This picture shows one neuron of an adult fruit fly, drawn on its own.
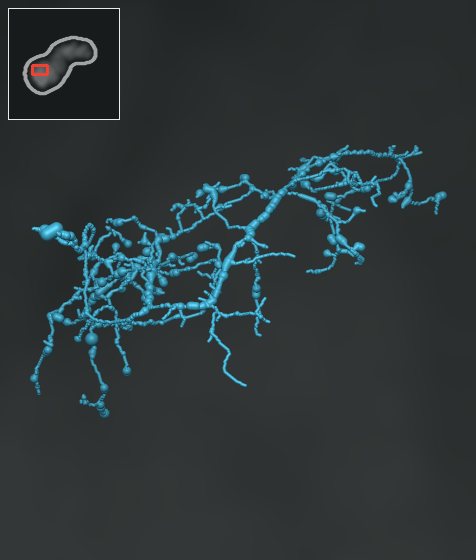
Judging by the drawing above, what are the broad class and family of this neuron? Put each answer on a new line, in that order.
central-brain intrinsic neuron
hemilineage WEDa1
